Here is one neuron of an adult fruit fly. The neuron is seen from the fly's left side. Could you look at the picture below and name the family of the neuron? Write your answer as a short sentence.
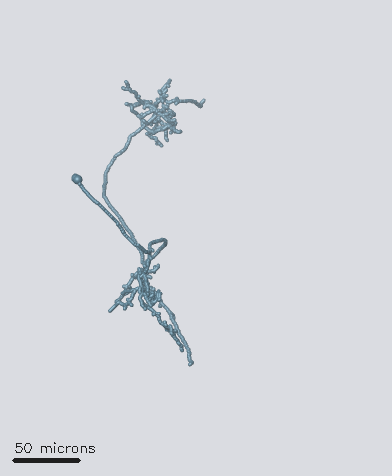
The family is hemilineage CREa1_ventral.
